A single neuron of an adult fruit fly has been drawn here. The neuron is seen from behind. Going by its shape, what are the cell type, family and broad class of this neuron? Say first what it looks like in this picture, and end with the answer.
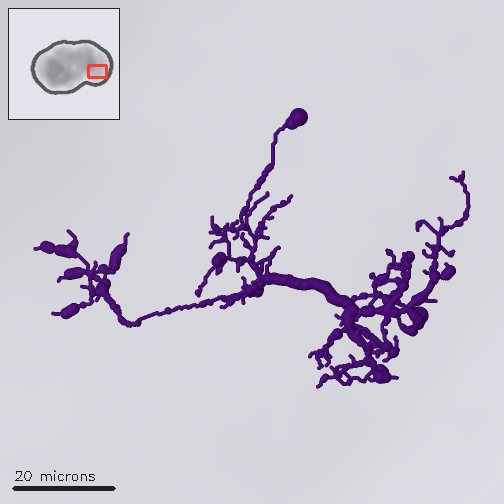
The cell body can be seen at the top of the picture. From left to right in the picture it spans about 90 microns. The picture shows dozens of branch ends. It is of cell type Y3. Its family is Y. This is an optic-lobe intrinsic neuron.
